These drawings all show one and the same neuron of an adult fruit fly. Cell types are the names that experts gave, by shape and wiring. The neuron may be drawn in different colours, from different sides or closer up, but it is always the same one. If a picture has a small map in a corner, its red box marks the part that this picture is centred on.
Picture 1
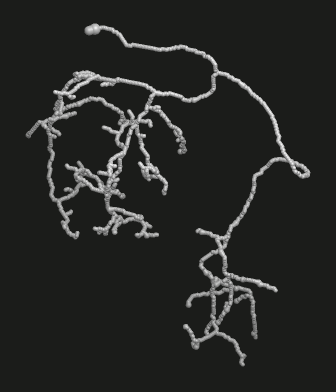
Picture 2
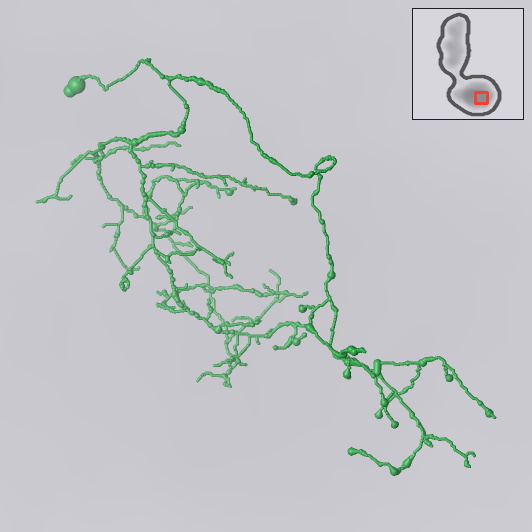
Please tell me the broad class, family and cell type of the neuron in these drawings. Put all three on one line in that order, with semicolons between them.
central-brain intrinsic neuron; hemilineage LHp3; CB1879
